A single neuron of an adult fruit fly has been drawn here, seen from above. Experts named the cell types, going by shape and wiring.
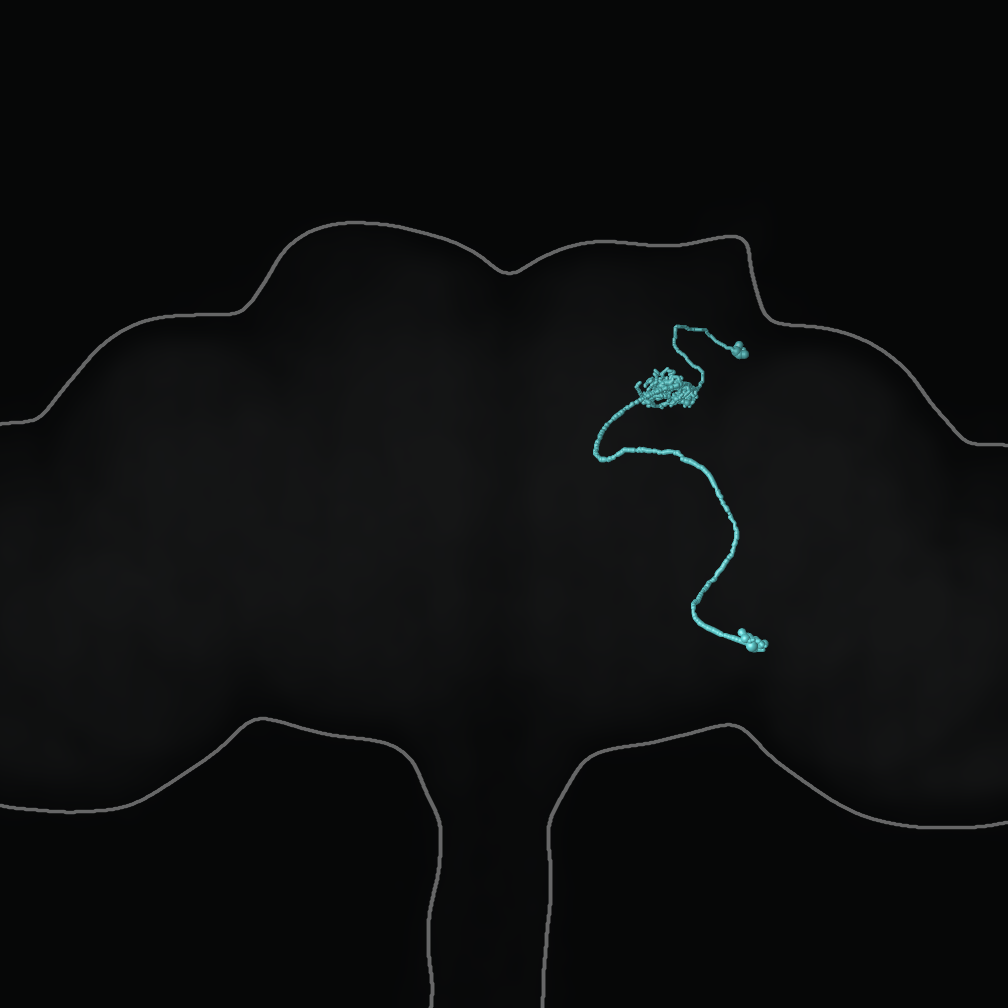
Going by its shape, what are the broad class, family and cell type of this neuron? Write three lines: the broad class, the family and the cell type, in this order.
central-brain intrinsic neuron
hemilineage ALv1
VP3+_vPN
